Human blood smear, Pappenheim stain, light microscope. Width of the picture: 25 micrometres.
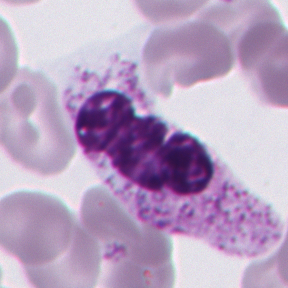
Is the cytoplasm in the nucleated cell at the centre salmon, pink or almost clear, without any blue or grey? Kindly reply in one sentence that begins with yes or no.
Yes, for this cell, the cytoplasm holds no blue or grey and is pink or nearly colourless.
